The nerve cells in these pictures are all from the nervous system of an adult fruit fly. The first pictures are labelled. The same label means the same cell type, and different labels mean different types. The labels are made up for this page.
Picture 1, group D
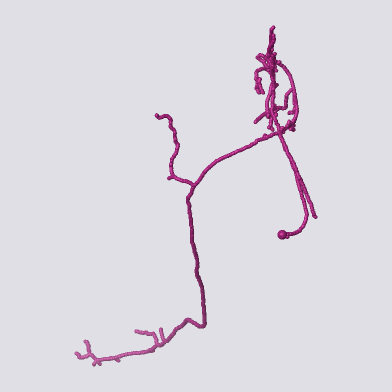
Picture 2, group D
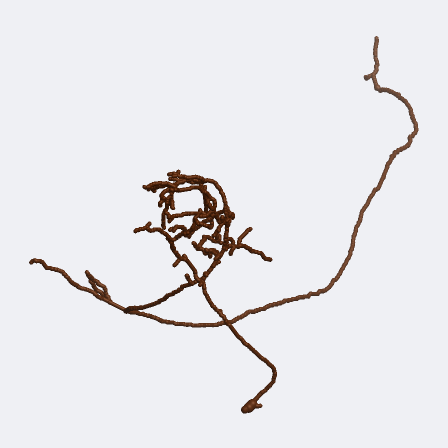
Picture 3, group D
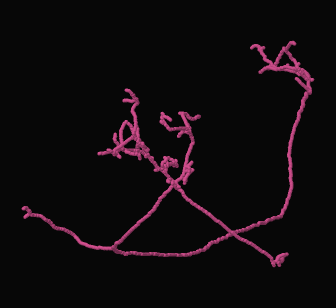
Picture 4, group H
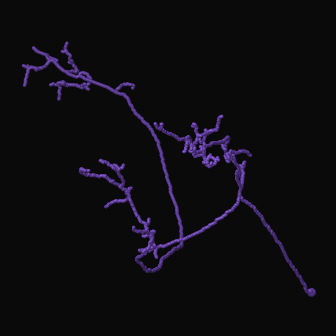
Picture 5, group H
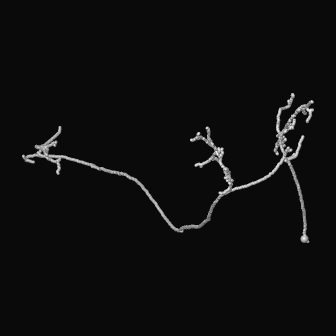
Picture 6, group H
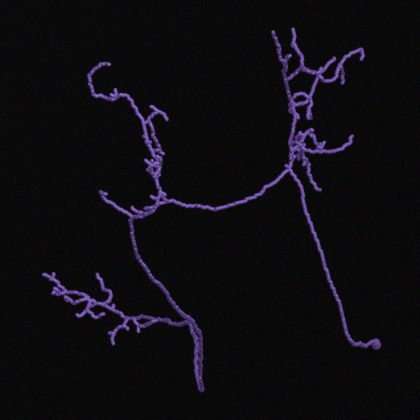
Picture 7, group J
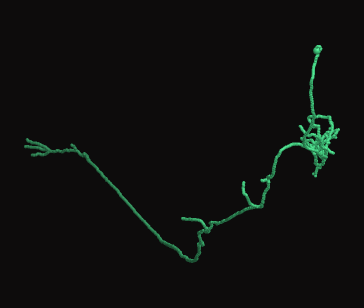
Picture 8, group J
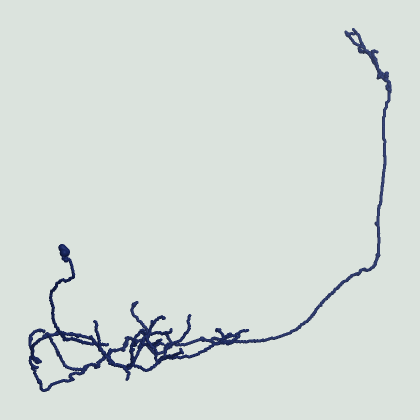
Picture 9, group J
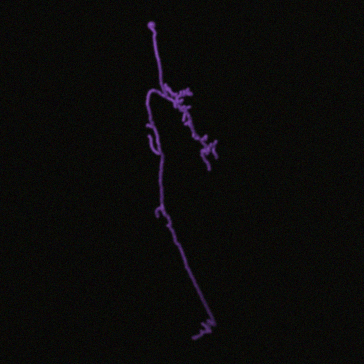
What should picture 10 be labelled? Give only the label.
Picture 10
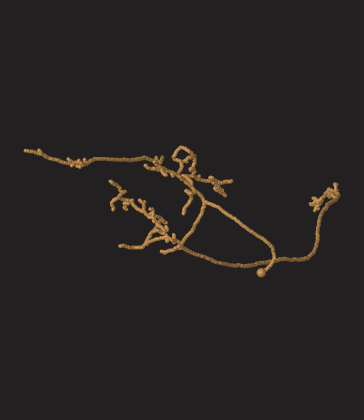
group H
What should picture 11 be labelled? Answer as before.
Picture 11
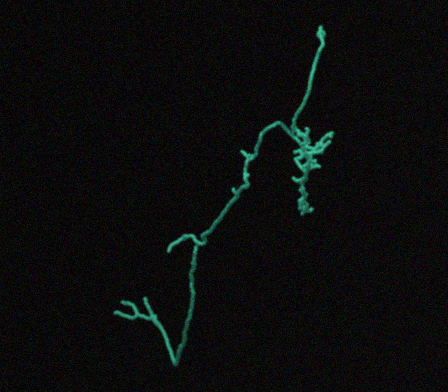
group J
